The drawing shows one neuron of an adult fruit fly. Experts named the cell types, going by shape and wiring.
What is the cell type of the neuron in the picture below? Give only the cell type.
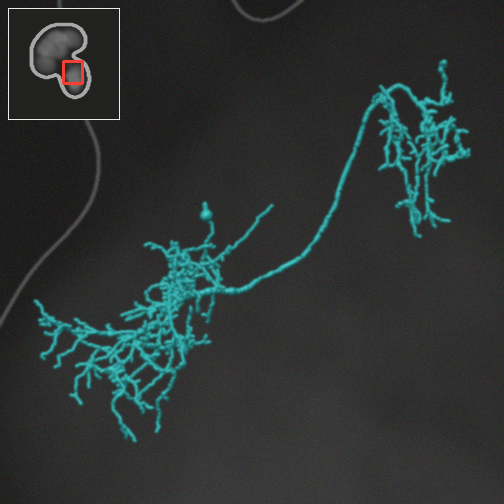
IN01A035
